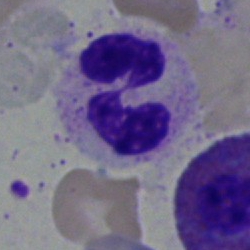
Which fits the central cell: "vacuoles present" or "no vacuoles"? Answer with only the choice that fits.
No vacuoles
